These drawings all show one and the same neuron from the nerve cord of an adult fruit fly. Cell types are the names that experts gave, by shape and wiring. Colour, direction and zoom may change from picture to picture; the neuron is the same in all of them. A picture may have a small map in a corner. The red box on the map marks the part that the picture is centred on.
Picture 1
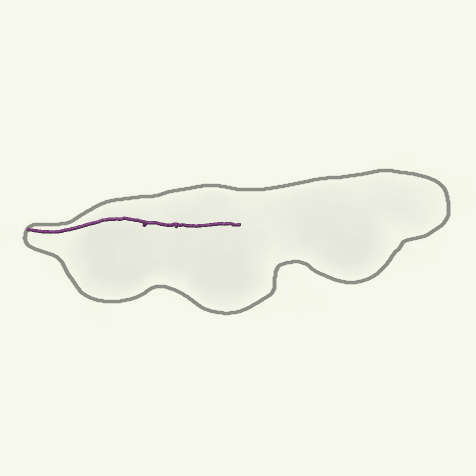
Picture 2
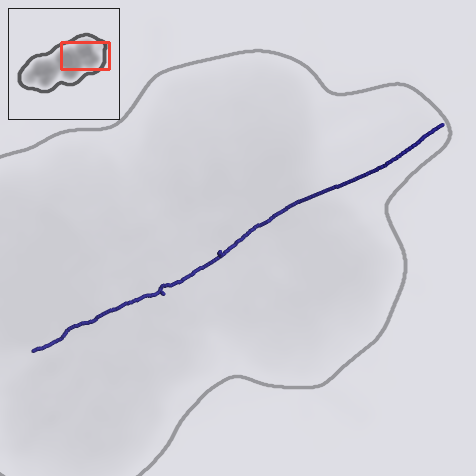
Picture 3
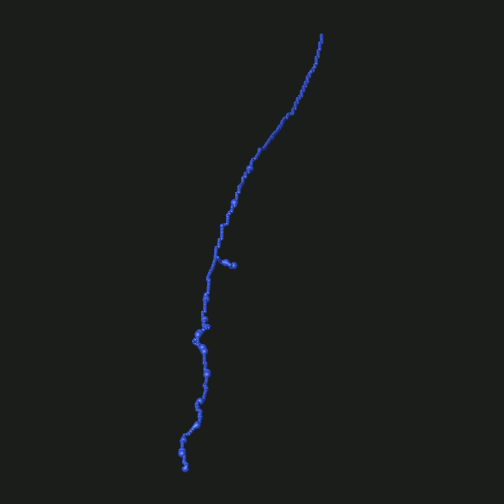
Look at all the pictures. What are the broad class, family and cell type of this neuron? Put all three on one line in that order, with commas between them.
descending neuron, hemilineage LB7, DNge111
